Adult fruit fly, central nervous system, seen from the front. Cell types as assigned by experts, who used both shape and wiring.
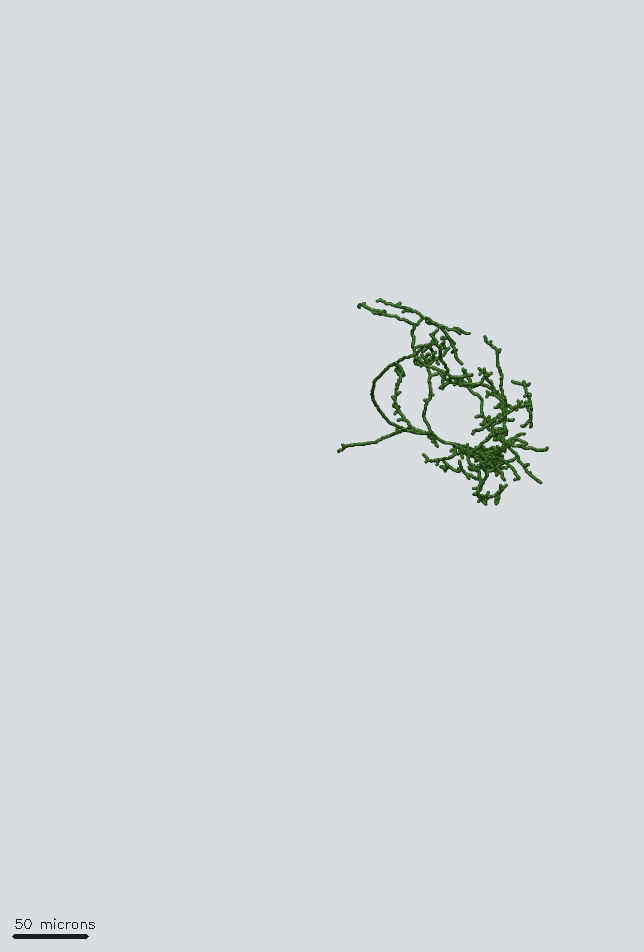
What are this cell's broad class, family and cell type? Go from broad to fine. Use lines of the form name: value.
broad class: central-brain intrinsic neuron
family: hemilineage VLPl&p1_posterior
cell type: aIPg8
